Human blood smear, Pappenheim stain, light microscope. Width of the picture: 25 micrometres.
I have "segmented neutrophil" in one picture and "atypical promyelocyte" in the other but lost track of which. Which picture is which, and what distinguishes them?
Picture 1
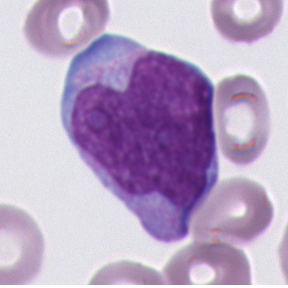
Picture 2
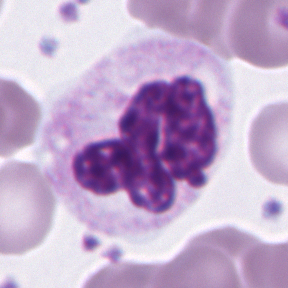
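You've got the atypical promyelocyte in picture 1 and the segmented neutrophil in picture 2. The atypical promyelocyte has an irregular, angular outline, while the neutrophil's is round and smooth, with no projections on its surface. In picture 1 the nucleus has a notch at its upper left edge and shows more than one pale round nucleolus.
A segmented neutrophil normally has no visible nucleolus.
The neutrophil's chromatin is dark purple and coarsely clumped.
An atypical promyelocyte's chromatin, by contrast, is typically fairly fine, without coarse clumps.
Cytoplasm is the other big difference: picture 1 has blue cytoplasm, darkest along the edge, with no vacuoles and only a few fine pinkish-purple granules beside the notch. Picture 2 has abundant pale pink cytoplasm forming a wide rim around the nucleus, filled with fine, faint pinkish-lilac granules.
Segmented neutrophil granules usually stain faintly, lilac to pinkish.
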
